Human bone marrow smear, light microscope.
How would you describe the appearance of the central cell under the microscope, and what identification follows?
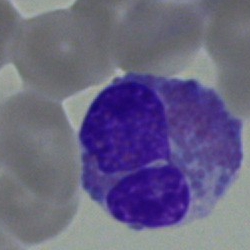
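First, the outline: roughly round, with a slightly uneven edge. Second, the nuclear masses: the upper-left one is larger than the lower one. Third, the chromatin stains a dense deep purple throughout both masses. Fourth, most of the cytoplasm lies to the right of them. This is an eosinophil.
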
